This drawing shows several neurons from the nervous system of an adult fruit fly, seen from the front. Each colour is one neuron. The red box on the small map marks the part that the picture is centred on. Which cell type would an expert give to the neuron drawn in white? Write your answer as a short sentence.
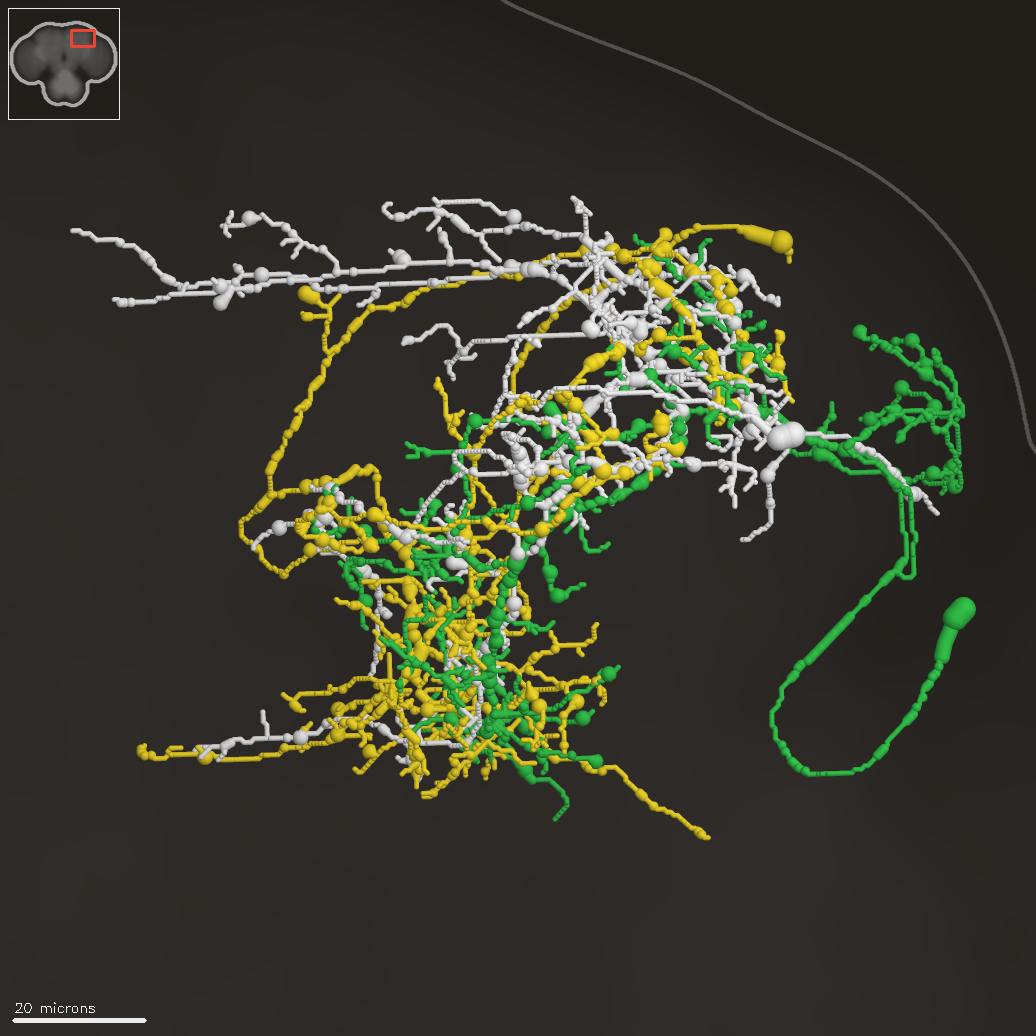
The cell type is SLP122.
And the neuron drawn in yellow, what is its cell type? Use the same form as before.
The cell type is SLP383.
